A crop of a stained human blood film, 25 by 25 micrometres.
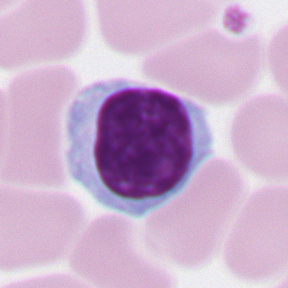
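Typical lymphocyte: the nucleus fills most of the cell, and its chromatin is dark purple and densely clumped. Around it, the pale blue cytoplasm forms a rim that you'll find widest on the left side of the nucleus.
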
